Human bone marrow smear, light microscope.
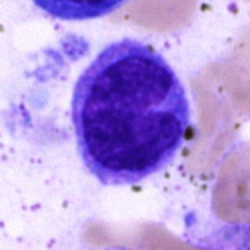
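Monocyte, stained human bone marrow smear, light microscope: the central cell has a roughly round outline with a smooth edge. Its nucleus fills most of the cell, and a narrow notch cuts into it from the right side. The chromatin is dark purple and coarsely clumped.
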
